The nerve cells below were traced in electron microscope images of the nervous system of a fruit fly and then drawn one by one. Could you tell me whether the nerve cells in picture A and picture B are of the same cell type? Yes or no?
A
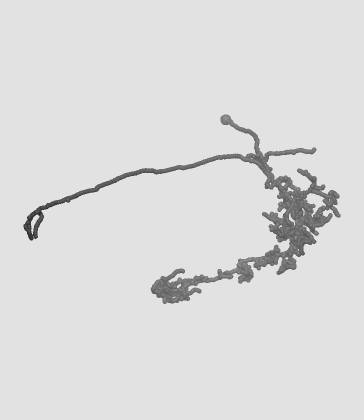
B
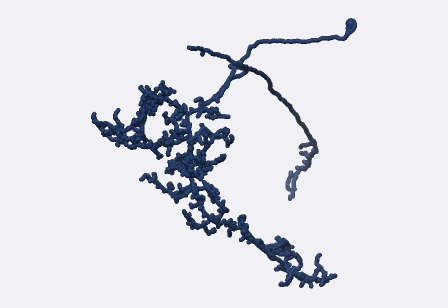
yes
